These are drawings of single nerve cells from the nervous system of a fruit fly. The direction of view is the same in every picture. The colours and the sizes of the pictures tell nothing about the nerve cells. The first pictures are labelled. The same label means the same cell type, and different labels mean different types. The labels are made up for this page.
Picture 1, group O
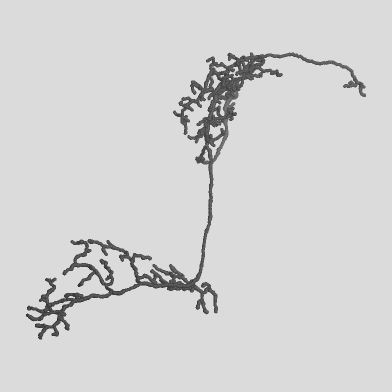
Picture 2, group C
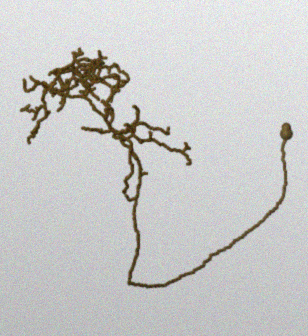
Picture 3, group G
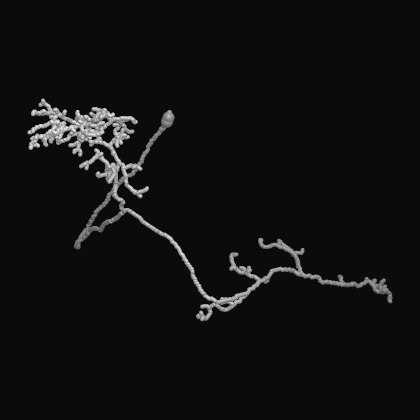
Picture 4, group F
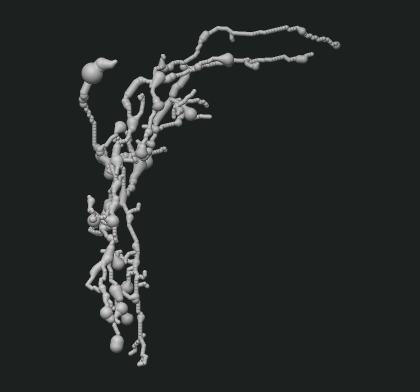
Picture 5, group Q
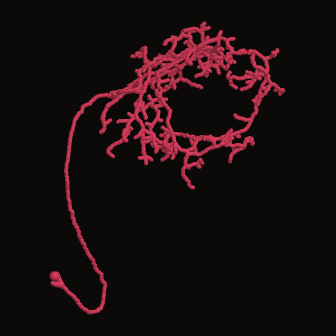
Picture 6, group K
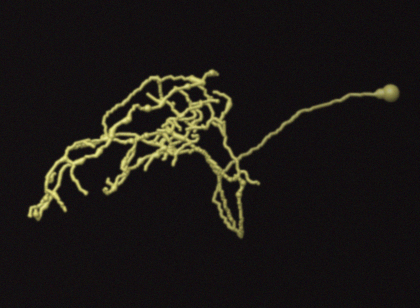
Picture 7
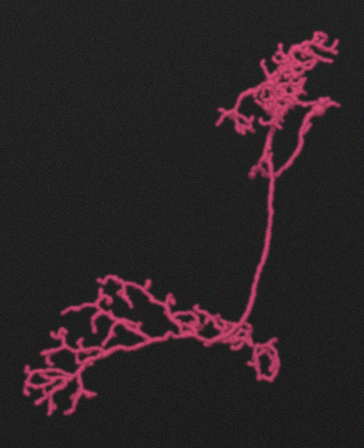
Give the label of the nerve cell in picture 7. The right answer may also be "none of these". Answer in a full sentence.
It belongs to group O.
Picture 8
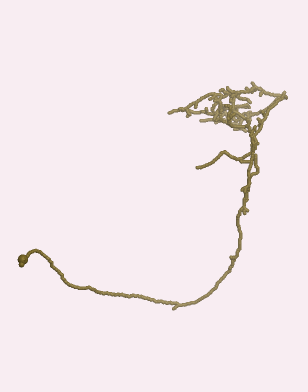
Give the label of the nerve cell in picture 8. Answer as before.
It belongs to group C.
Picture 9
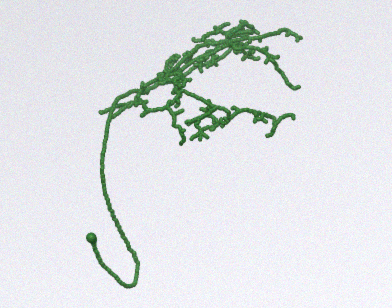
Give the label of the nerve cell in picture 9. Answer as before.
It belongs to group Q.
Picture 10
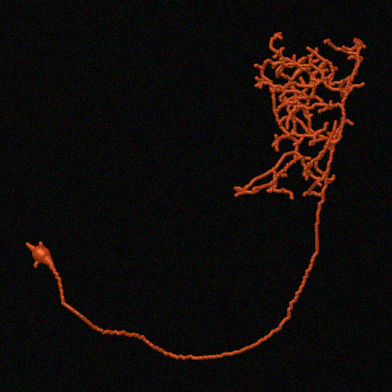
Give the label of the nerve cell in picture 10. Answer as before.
It belongs to group C.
